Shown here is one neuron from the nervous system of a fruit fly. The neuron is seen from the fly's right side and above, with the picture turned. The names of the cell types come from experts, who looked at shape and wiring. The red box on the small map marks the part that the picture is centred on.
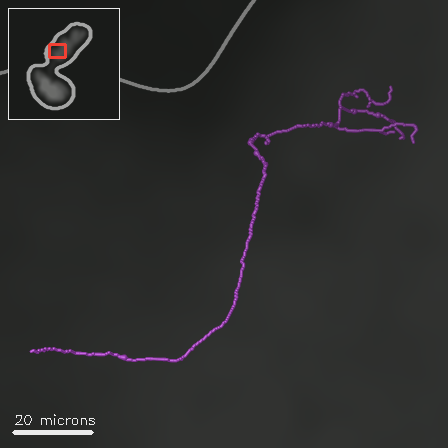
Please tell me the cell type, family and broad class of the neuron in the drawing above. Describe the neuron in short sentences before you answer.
No cell body is drawn. By the scale bar it is about 100 microns wide in this view. There are a dozen or fewer branch ends. It is of cell type WG1. The name of its family is class gustatory. This is a sensory neuron entering the nerve cord.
